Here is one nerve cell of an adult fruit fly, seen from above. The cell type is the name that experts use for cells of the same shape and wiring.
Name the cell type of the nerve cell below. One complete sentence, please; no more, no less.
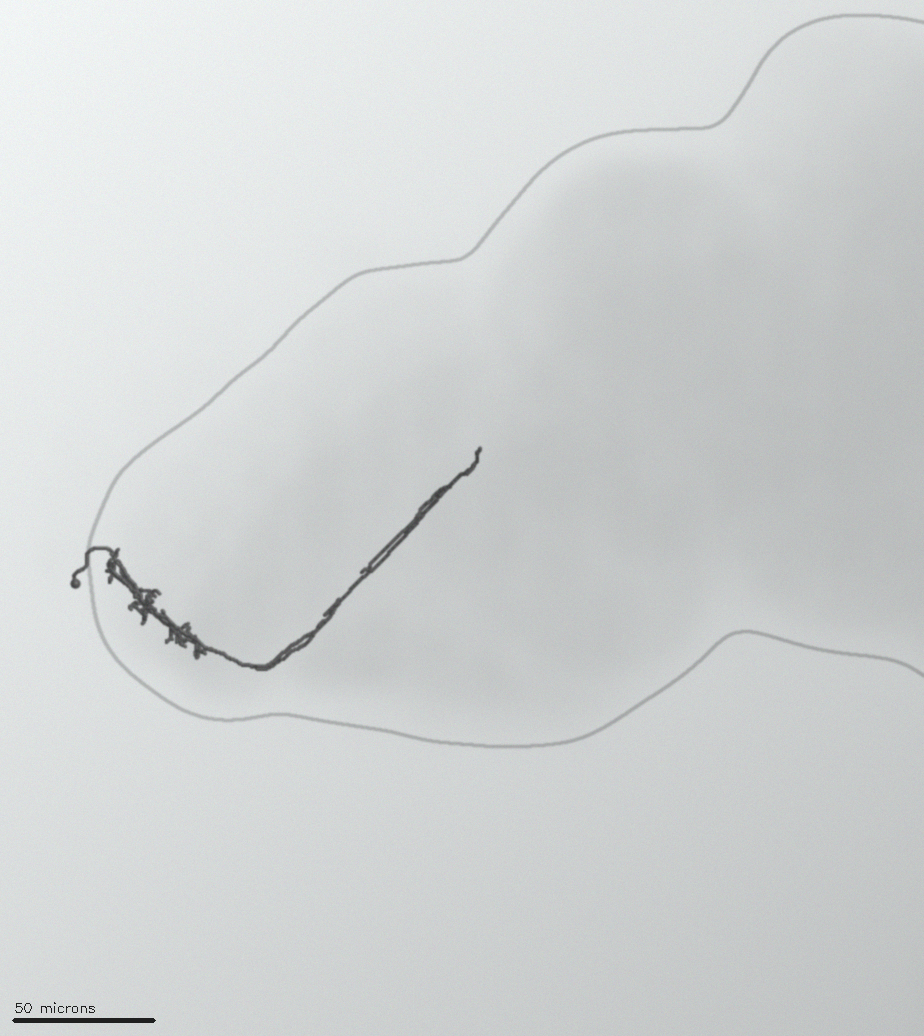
This particular nerve cell has the cell type Tm5c.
